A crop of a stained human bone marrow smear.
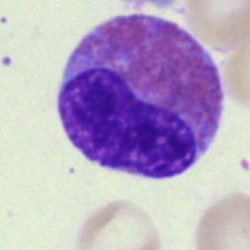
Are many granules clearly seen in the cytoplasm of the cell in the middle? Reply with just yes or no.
Yes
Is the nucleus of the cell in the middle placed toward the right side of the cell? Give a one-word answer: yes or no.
No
